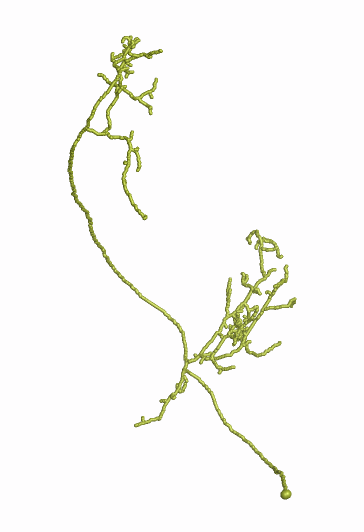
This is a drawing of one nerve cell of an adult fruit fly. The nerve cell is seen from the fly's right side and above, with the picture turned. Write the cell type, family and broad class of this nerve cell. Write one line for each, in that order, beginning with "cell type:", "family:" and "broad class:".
cell type: IN01A080_a
family: hemilineage 01A
broad class: nerve-cord intrinsic neuron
